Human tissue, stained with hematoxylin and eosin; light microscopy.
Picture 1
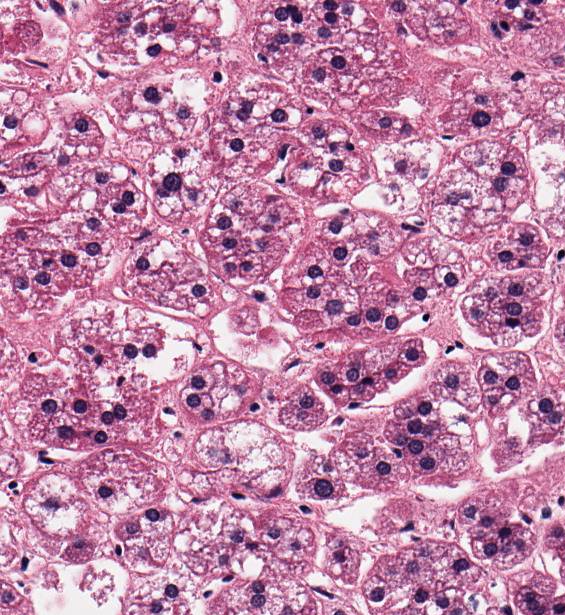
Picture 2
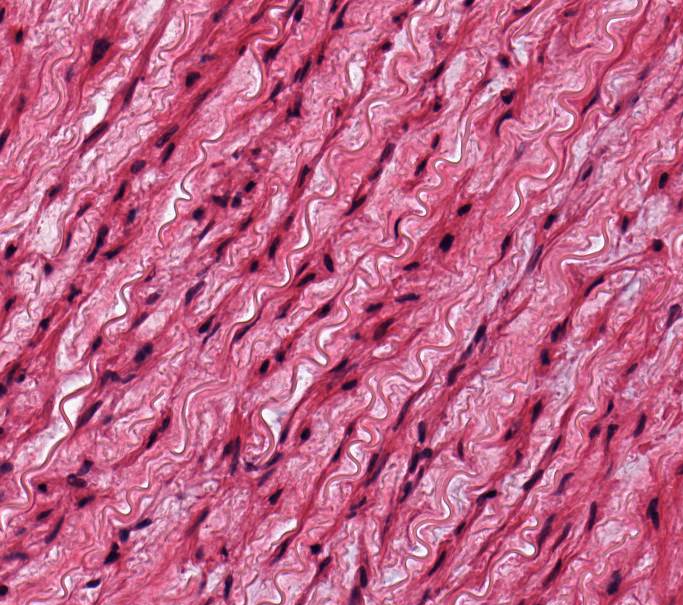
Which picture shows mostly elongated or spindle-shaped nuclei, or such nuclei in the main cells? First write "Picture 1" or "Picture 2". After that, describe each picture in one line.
Picture 2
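Picture 1: The cell nuclei are round, dark and centrally placed.
Picture 2: The dark purple nuclei are elongated and lie along the same diagonal as the layers.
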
